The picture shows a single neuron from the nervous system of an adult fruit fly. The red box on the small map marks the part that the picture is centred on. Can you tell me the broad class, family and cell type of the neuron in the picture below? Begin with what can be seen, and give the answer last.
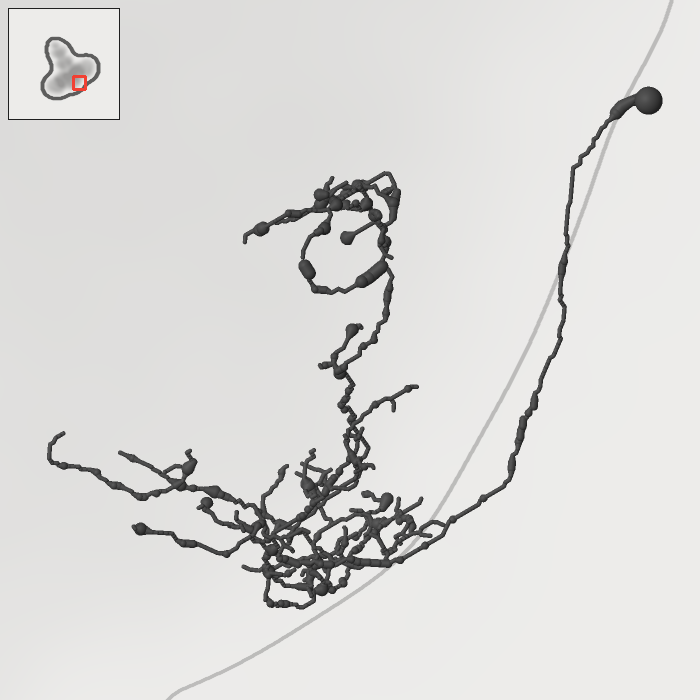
Its cell body lies at the upper right of the picture. The picture shows dozens of branch ends. This is a central-brain intrinsic neuron. The family is hemilineage MD_SA1. Its cell type is GNG609.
